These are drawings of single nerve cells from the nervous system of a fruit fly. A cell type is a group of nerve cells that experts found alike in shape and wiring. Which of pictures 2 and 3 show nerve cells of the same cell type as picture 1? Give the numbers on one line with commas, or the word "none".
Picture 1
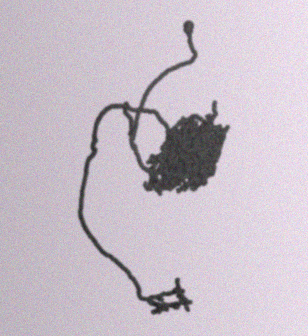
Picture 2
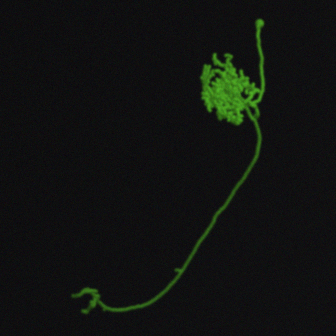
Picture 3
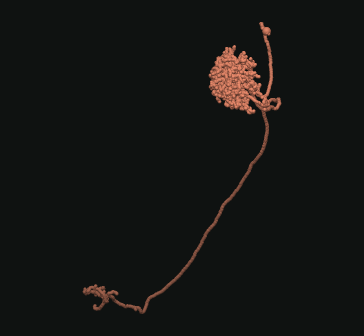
3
